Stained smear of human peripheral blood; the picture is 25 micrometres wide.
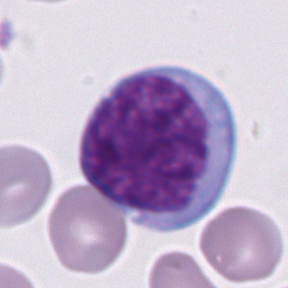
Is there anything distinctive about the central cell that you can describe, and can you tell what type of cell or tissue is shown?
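Displaced toward the left side of the cell, the nucleus is round in outline and about 12 micrometres across. It fills about 70% of the cell's area. The cell itself is about 14 micrometres across, about 2 times as wide as a red cell that lies whole in the picture. Within the nucleus, the chromatin shows darker clumps between lighter areas. The cytoplasm is pale blue and forms a crescent that is widest on the right side. This cell is a myeloblast.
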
